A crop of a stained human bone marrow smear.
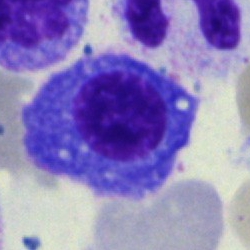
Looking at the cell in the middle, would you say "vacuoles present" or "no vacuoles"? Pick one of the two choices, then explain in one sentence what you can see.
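Vacuoles present. A few small clear vacuoles lie in the cytoplasm.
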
